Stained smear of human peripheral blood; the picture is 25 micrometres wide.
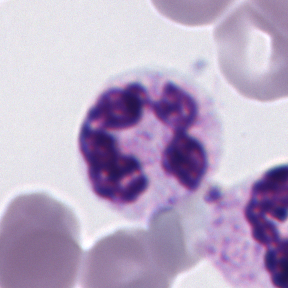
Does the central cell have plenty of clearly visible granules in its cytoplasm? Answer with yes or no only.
Yes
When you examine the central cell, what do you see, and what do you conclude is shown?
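First, the outline: roughly round. Now the nucleus, which is split into several separate lobes arranged in a ring. Those lobes encircle a central area of pale cytoplasm. Throughout, the cytoplasm is pale and only faintly pinkish. So this is a segmented neutrophil.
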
